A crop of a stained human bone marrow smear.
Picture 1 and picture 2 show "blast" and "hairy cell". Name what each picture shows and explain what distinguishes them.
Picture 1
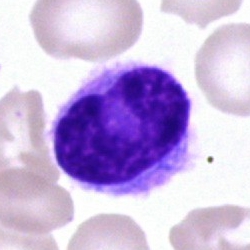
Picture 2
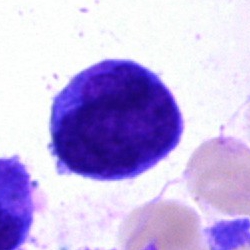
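The hairy cell is in picture 1 and the blast in picture 2. The hairy cell is roughly oval, with a nucleus filling most of it, and a paler cleft runs down through the middle of that nucleus from its upper edge. Its chromatin is dark purple and coarsely clumped, while the blast's nucleus stains a deep, dark purple throughout. Around the hairy cell's nucleus there's a thin pale blue-lavender rim of cytoplasm, widest at the lower right, and the cell edge carries a fine fuzzy fringe. The blast, on the other hand, is roughly round, its nucleus taking up nearly the whole cell and leaving at most a very thin rim of cytoplasm.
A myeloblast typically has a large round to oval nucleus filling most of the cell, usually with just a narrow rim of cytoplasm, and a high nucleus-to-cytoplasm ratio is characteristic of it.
In the blast you won't find distinct granules or clear vacuoles.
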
